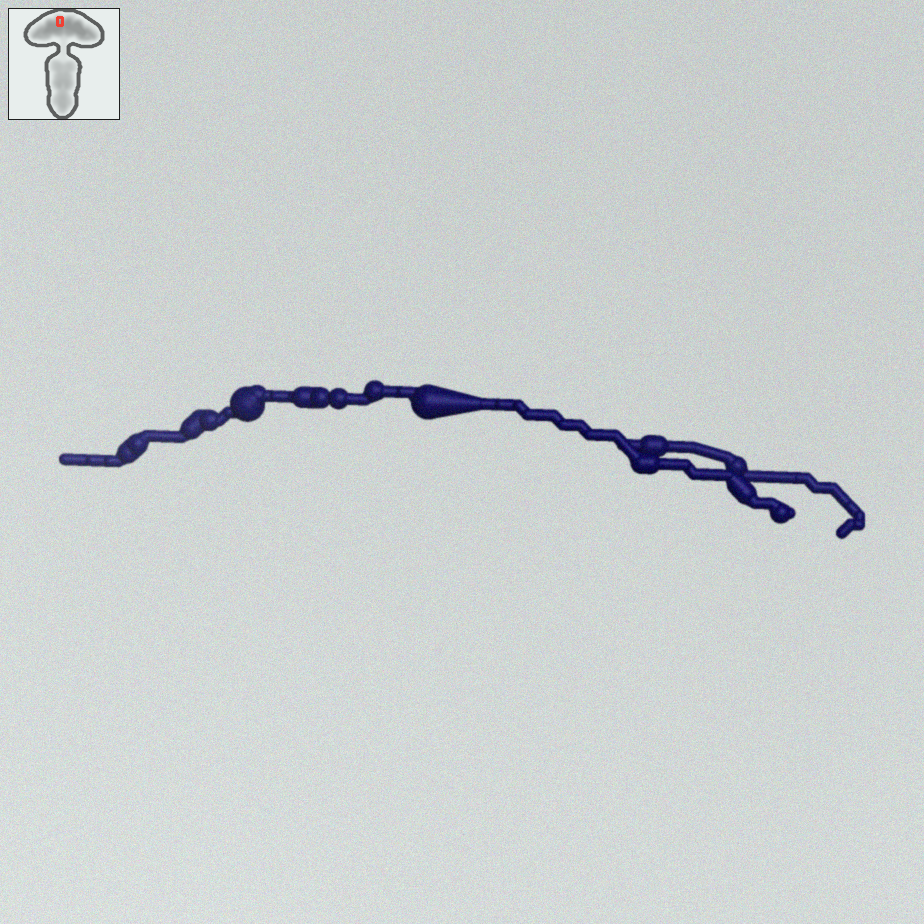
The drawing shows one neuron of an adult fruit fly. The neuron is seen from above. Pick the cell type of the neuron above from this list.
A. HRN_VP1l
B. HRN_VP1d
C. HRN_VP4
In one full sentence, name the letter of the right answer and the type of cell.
The neuron falls under HRN_VP4, the cell type named in option C.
